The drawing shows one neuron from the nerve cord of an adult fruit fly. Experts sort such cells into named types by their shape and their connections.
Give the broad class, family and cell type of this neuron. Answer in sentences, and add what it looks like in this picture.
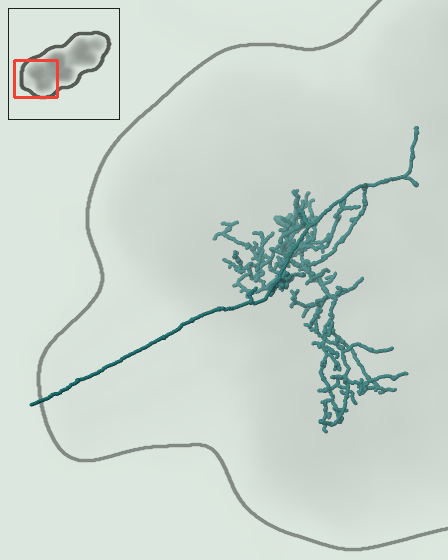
This is an ascending neuron. Its family is hemilineage 01B. It is of cell type AN01B014. The picture shows dozens of branch ends. As drawn here it is wider than it is tall.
